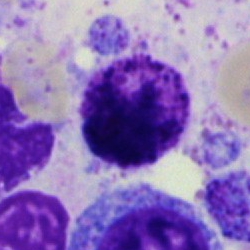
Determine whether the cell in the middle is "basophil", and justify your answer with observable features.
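The outline is round. Granules cover the nucleus, so you can't make out its shape. They run right out to the cell's edge, with no clear rim of cytoplasm left over. The lower half stains darker than the upper half. Around the cell, loose purple granules are scattered through the background. So yes, basophil fits and promyelocyte doesn't: it's a basophil.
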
